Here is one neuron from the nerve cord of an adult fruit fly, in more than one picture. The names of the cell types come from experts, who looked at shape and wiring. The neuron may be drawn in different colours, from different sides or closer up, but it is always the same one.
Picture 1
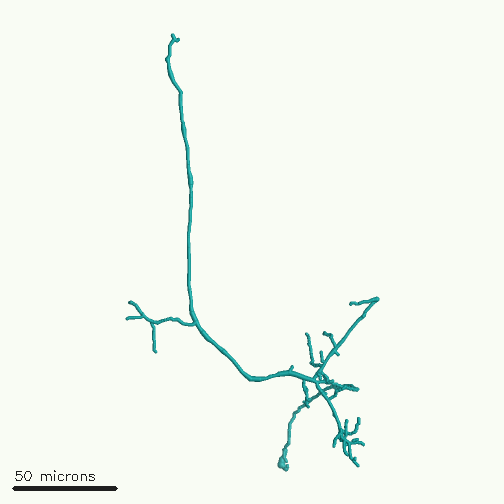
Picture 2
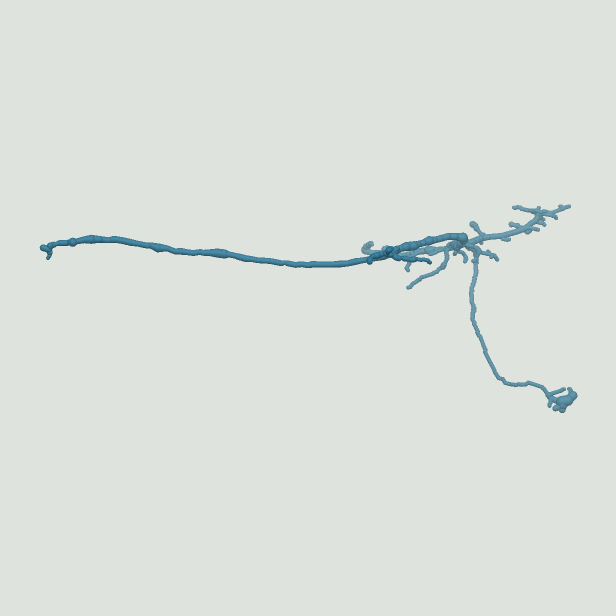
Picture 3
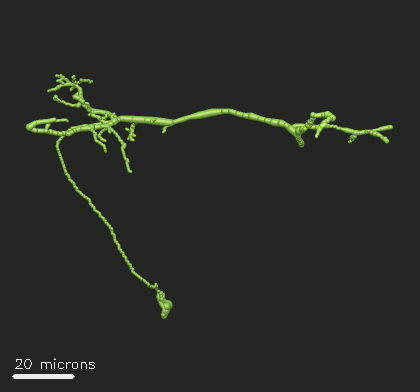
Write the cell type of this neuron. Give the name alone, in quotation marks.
"IN06A022"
